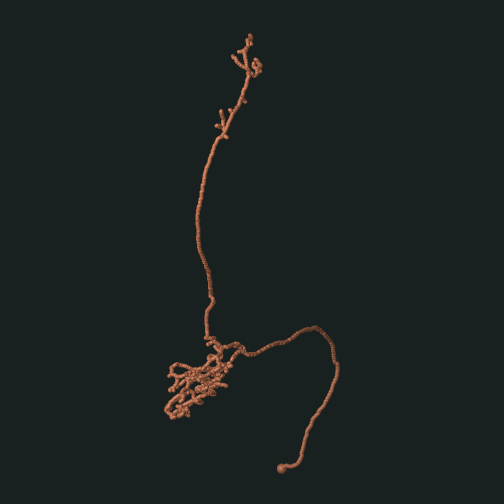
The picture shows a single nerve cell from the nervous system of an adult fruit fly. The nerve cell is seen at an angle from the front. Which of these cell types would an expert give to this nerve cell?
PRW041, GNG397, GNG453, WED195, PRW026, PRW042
PRW041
